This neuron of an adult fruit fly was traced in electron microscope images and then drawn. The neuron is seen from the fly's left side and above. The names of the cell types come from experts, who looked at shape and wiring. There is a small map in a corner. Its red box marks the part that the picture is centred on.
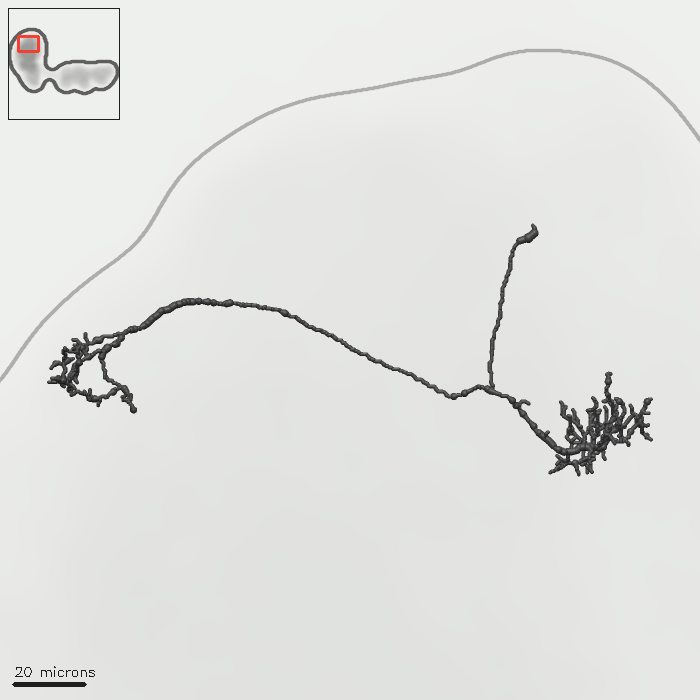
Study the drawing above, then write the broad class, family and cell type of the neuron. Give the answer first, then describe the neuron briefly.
It is a visual projection neuron. The family is hemilineage VPNd2. It is of cell type LC10a. From left to right in the picture it spans about 170 microns. Dozens of branch ends can be seen.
